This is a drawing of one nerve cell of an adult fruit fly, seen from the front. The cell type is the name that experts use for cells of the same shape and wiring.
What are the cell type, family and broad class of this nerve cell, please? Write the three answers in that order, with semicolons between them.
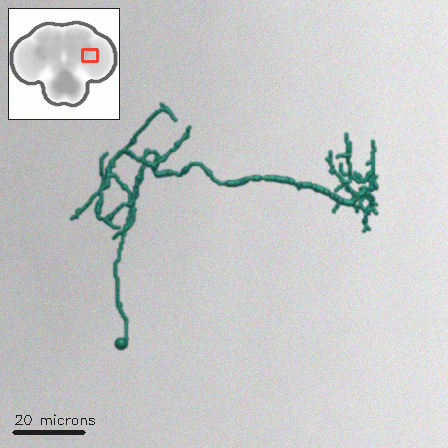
LC12; LC; visual projection neuron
